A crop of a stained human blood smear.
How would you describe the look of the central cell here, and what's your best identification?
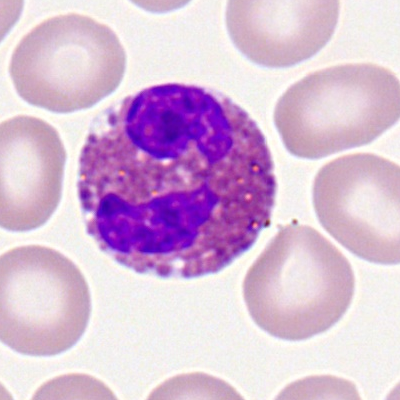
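Here you've got a round, smooth outline. The nucleus comes in two lobes, stacked one above the other, and the chromatin is dense and dark purple. So this one's an eosinophil.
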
